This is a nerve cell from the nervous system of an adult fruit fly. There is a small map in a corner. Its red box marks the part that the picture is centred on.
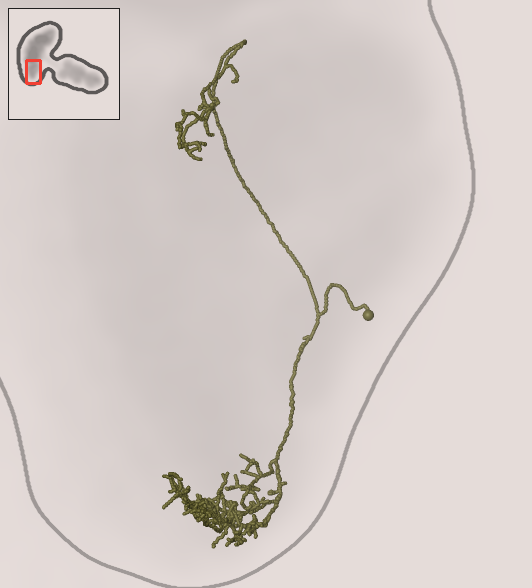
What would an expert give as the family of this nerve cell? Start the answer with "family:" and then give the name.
family: MeLo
